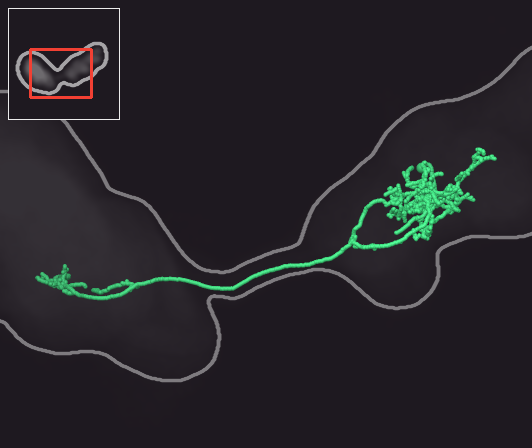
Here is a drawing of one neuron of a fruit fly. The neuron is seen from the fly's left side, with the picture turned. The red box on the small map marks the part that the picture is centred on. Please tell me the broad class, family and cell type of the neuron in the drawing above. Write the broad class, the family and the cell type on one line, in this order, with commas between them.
ascending neuron, hemilineage 17A, AN17A073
